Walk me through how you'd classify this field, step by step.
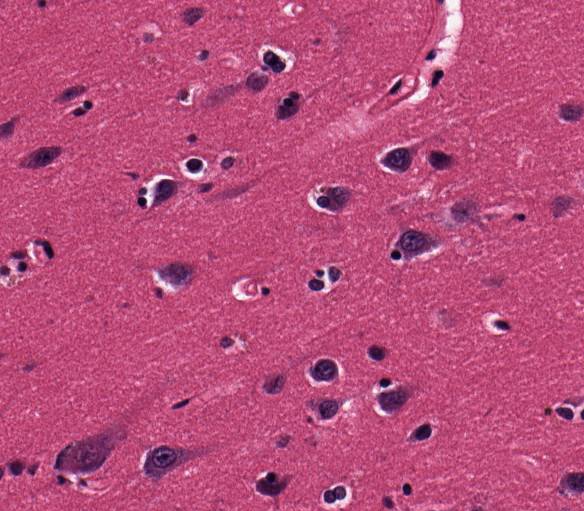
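Cerebral cortex, this one. The ground is a pink, finely fibrillary neuropil, and the largest cells in it are neurons with round pale nuclei, distinct dark nucleoli and purple cytoplasm.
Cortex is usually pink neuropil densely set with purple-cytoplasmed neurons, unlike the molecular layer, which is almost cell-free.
No epithelium, glands or fat turn up anywhere, and many cells sit in clear empty halos.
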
